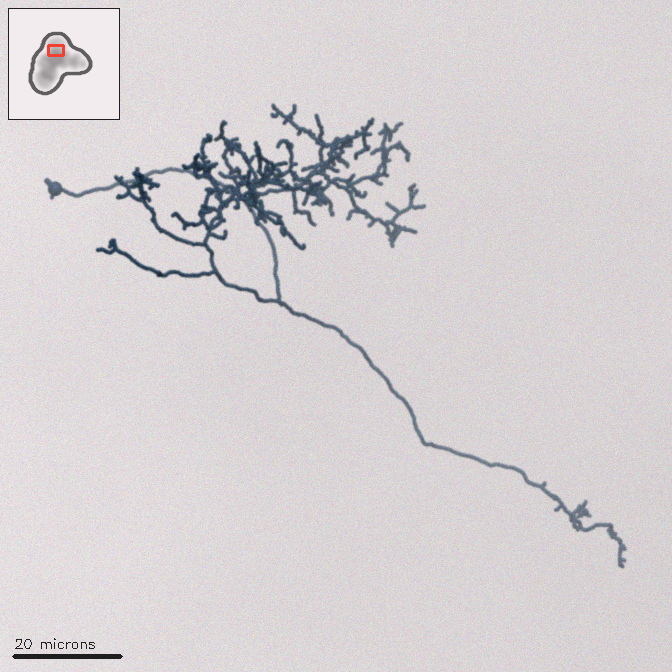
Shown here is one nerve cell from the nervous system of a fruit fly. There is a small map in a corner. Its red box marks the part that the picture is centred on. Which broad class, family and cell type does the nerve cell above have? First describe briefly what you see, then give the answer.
Its cell body lies at the upper left of the picture. From left to right in the picture it spans about 110 microns. Dozens of branch ends can be seen. This is a visual projection neuron. The family is LC. Its cell type is LC27.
